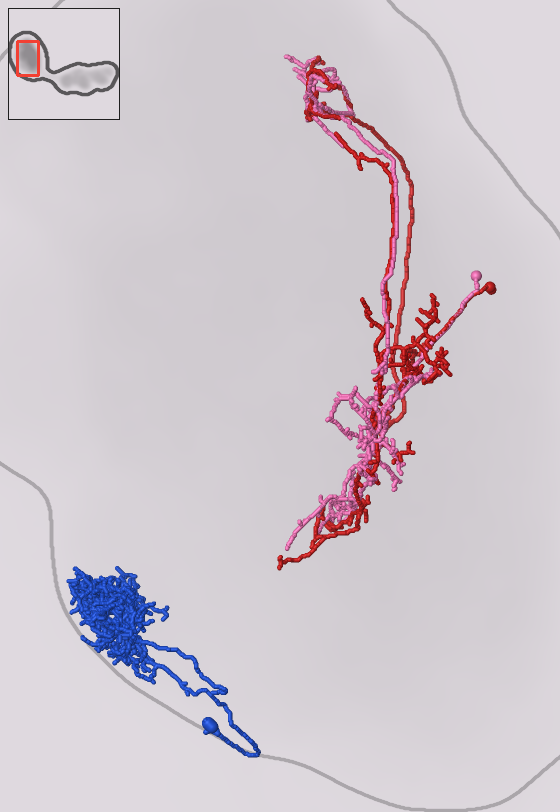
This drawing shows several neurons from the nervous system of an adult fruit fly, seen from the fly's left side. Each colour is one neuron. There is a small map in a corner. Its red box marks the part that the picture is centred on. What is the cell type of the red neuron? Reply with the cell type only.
WED143_d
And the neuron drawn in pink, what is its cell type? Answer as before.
WED143_c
